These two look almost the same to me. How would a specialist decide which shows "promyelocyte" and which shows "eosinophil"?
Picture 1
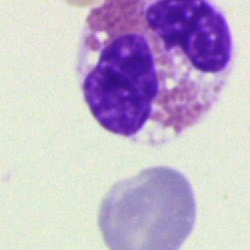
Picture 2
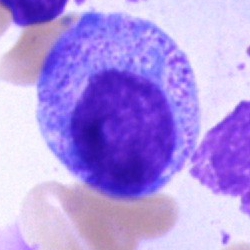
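Picture 1 shows the eosinophil; picture 2 shows the promyelocyte. Item one, the chromatin: in picture 1 it is dark purple and coarsely clumped, broken by paler patches, while the nucleus in picture 2 stains deep purple throughout.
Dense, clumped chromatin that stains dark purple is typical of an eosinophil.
Item two, the outline: roughly round without surface projections in picture 1, round to slightly oval with a smooth border in picture 2. Item three, the cytoplasm: picture 2 has a blue background colour. Item four, the neighbours: a pale lilac cell without a nucleus lies just below the eosinophil, and pale red cells lie against the lower edge of the promyelocyte.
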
